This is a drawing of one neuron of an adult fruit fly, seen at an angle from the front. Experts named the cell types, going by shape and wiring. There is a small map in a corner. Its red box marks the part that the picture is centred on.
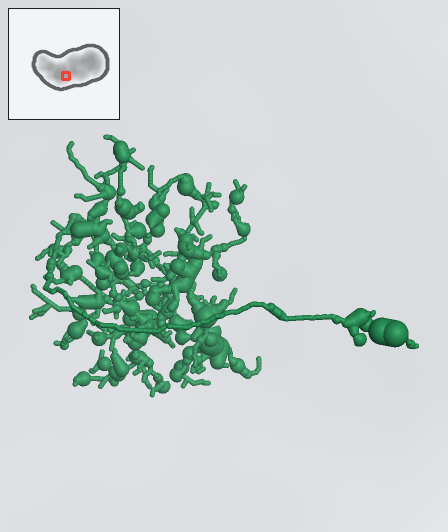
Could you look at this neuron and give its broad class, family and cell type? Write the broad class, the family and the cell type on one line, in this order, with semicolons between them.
optic-lobe intrinsic neuron; Dm; Dm12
